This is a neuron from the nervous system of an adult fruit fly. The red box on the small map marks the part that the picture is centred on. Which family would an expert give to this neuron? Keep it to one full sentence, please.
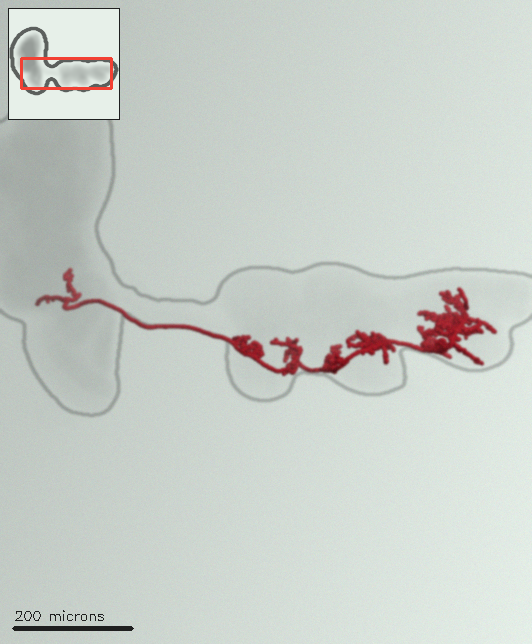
The family classification of the neuron is hemilineage 01A.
